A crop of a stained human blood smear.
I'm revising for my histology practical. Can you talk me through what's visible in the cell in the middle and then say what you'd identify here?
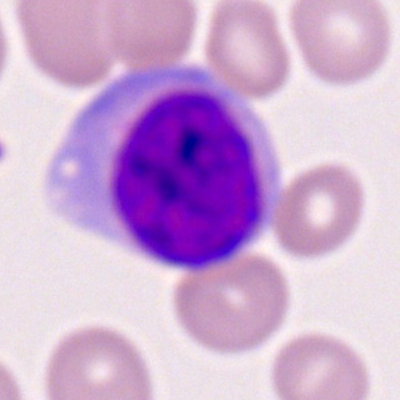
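Starting with the outline, it is somewhat angular rather than smoothly round. Moving inward, the cytoplasm is pale blue, and no granules can be made out in it. Last on the list, a single small clear vacuole sits in the cytoplasm near the left edge. The cell in the middle is a lymphocyte.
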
